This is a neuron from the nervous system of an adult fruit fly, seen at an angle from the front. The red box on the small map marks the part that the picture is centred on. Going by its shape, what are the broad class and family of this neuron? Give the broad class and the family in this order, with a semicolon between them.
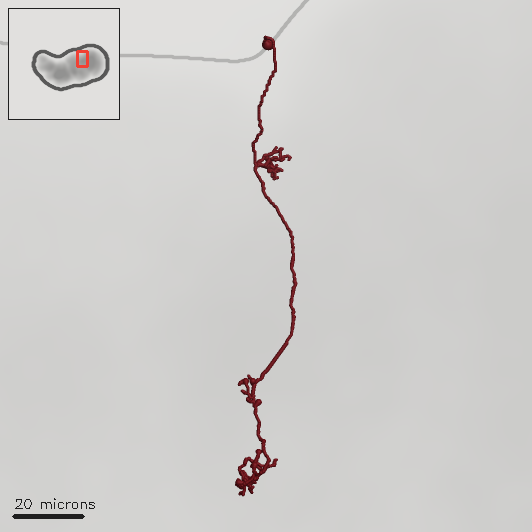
central-brain intrinsic neuron; class CX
